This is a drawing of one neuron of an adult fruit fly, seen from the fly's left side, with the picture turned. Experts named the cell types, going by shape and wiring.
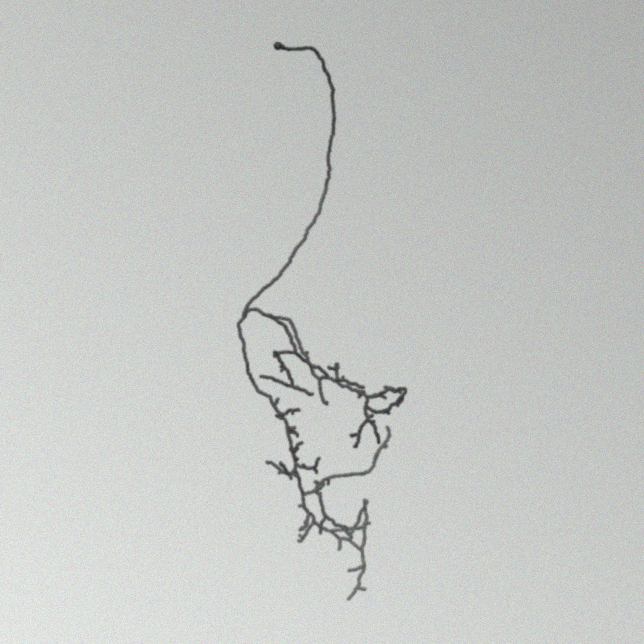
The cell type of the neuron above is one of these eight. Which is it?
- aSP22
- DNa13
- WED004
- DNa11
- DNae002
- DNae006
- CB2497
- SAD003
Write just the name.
CB2497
